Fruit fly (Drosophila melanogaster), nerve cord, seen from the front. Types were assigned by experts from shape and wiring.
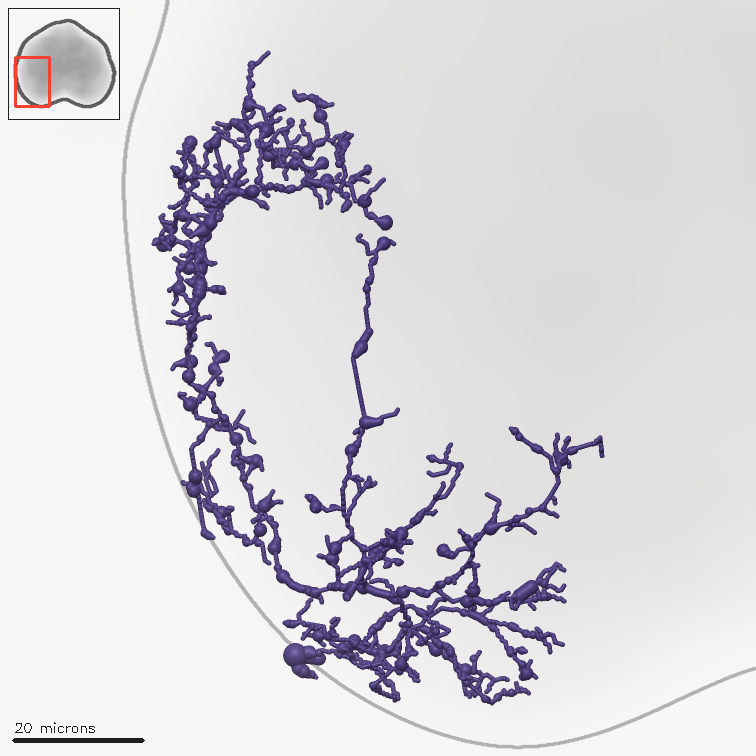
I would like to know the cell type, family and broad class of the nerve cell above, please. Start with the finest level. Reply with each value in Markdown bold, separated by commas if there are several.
**IN13A052**, **hemilineage 13A**, **nerve-cord intrinsic neuron**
